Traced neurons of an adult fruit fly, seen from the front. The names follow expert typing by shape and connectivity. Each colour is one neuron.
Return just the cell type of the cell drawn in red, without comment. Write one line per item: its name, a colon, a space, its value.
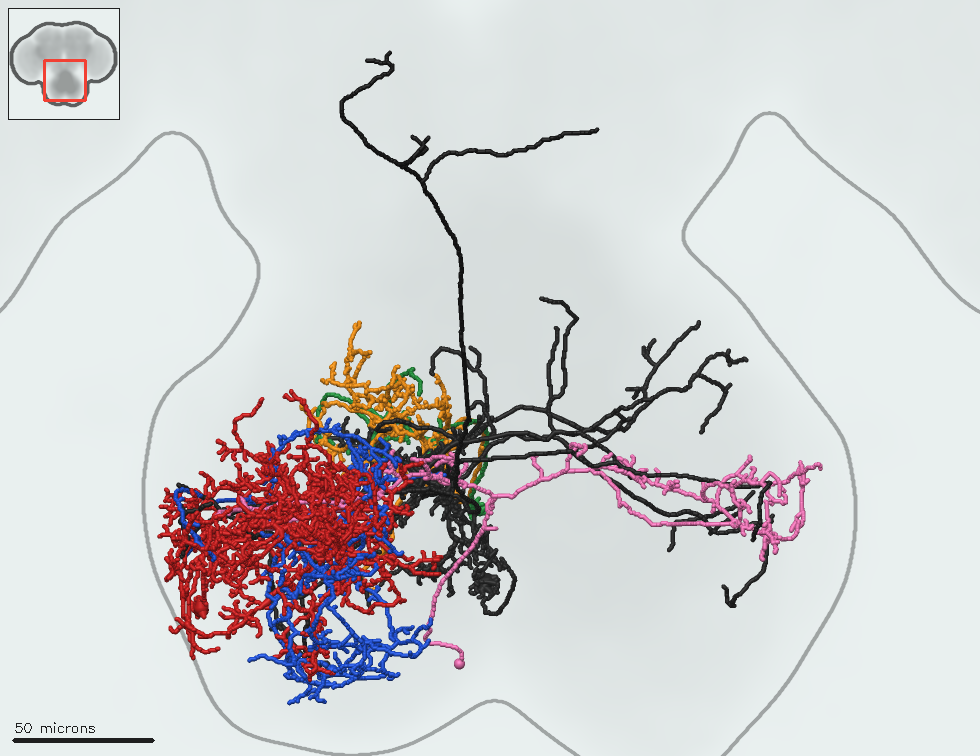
cell type: IN21A016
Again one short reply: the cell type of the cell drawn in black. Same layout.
cell type: AN04A001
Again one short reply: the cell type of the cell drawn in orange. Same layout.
cell type: IN04B105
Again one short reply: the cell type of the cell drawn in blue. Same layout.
cell type: IN04B095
